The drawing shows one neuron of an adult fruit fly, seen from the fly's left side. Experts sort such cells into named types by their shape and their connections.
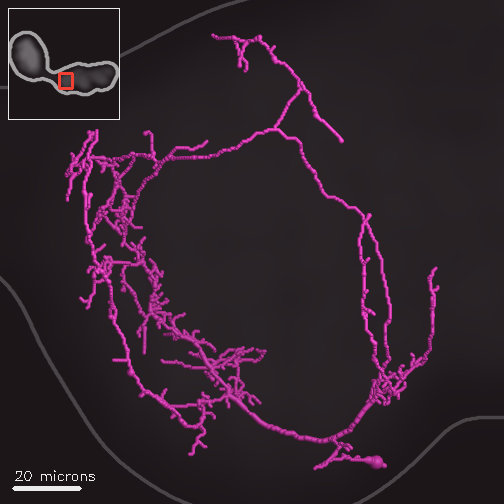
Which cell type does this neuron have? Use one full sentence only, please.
The neuron is of cell type IN04B038.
